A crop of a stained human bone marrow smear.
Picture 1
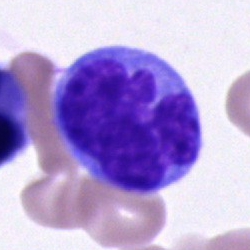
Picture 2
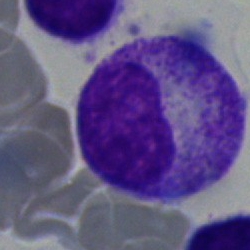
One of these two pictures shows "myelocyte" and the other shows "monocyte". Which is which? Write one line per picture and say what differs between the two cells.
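Picture 1: monocyte. No granules are visible in the cytoplasm.
Picture 2: myelocyte. The cytoplasm contains many fine purple granules.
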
